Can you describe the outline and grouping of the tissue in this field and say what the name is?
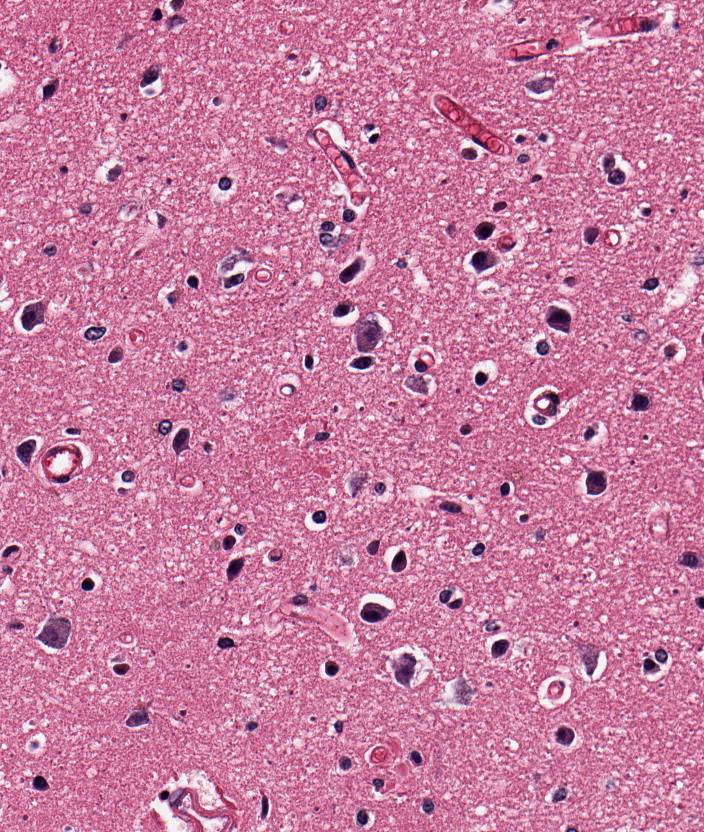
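Looking across the whole field, I see a uniform pink, finely granular matrix, with cells lying singly throughout it. Most of those cells are small, with round, densely dark-staining nuclei and little visible cytoplasm. They are spread fairly evenly, not lined up in rows, layers or clusters. In the upper part, thin capillaries holding red blood cells run at a slant. This is cerebral cortex.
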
